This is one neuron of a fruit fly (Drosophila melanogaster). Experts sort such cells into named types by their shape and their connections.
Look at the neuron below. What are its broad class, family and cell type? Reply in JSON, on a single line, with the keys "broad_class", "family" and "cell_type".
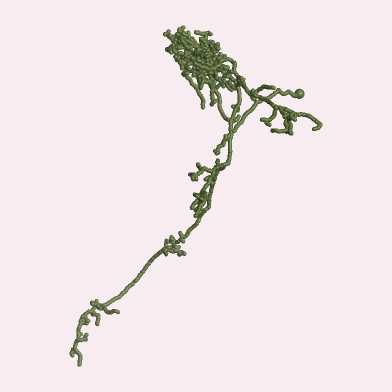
{"broad_class": "central-brain intrinsic neuron", "family": "hemilineage CREa2_ventral", "cell_type": "AOTU015"}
